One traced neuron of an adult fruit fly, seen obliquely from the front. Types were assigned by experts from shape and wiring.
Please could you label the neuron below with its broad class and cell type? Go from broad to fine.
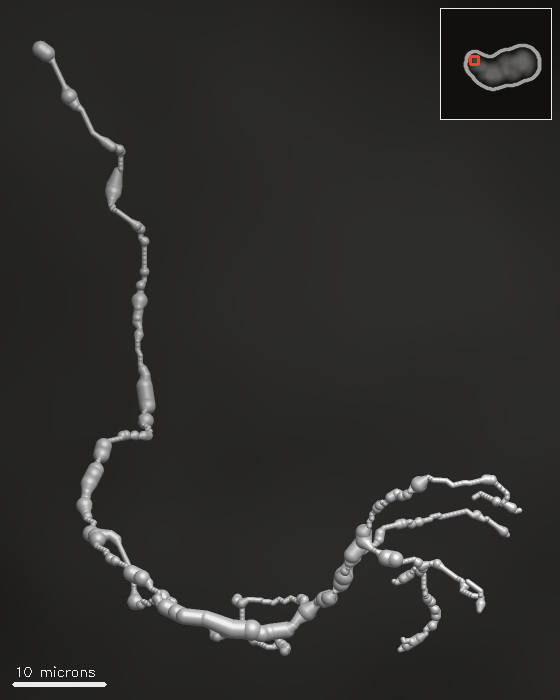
sensory neuron entering the nerve cord; SNxx04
